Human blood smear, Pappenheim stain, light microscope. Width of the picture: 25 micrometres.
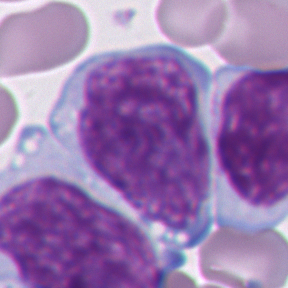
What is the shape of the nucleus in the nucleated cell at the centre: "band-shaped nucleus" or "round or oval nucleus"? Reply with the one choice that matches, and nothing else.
Round or oval nucleus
